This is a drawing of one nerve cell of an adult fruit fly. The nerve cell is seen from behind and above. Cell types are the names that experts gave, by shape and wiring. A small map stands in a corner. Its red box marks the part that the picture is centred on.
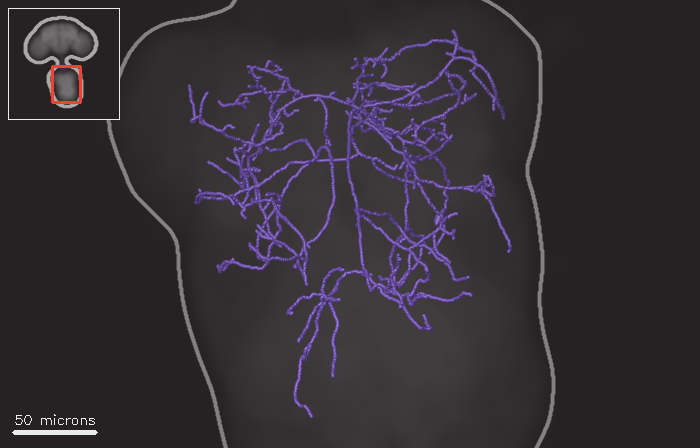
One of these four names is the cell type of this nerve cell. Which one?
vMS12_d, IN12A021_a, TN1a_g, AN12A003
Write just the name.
IN12A021_a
